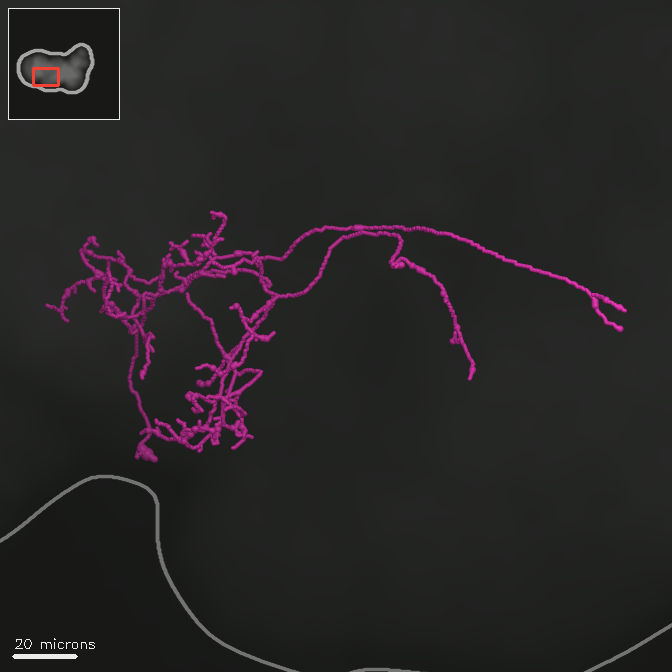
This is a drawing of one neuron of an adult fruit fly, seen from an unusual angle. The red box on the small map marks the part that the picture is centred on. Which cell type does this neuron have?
v2LN3A1_b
